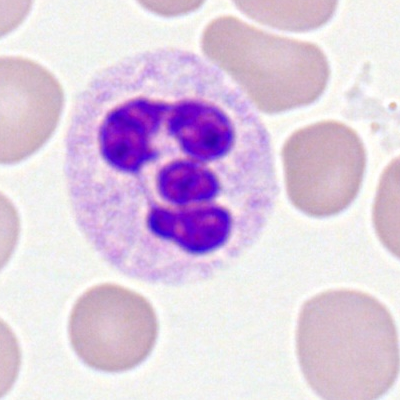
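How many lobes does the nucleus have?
Four, each separate.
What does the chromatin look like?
Dark purple and coarsely clumped.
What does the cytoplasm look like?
Abundant and pale pink-lilac, with fine lilac granules throughout.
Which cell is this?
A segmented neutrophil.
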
